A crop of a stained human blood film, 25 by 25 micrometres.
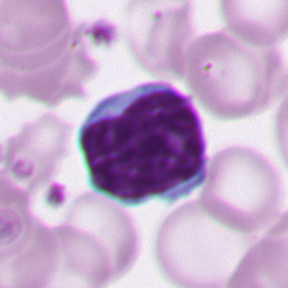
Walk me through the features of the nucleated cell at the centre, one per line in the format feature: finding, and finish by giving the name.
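Nucleus: fills almost the whole cell
Cytoplasm: thin pale blue rim, widest at upper left
Chromatin: dark purple, coarsely clumped
Name: typical lymphocyte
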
